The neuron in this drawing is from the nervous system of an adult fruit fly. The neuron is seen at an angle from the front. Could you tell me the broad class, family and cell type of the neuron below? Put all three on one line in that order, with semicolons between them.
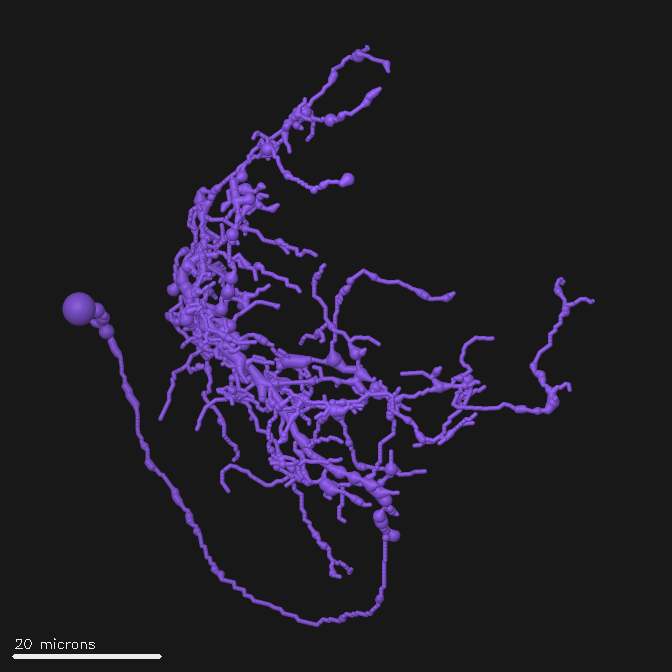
central-brain intrinsic neuron; hemilineage MD_SA1; GNG406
